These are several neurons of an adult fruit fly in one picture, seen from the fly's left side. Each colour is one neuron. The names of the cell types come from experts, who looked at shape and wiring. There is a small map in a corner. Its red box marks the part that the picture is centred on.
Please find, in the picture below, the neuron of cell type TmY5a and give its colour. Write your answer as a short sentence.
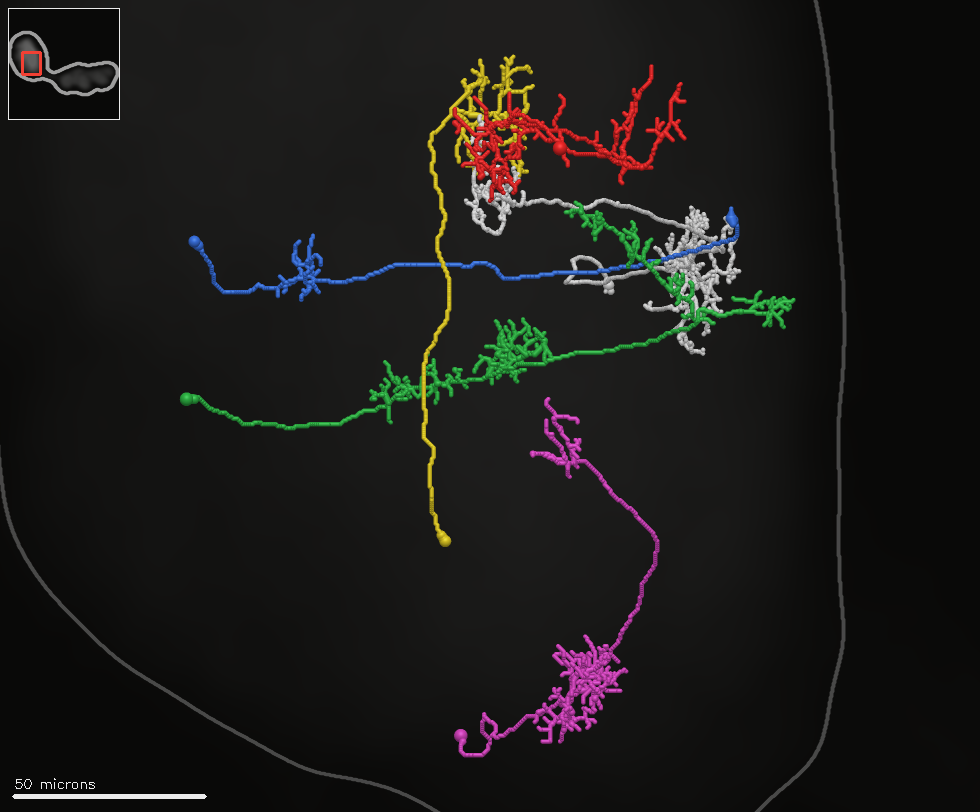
The colour is green.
